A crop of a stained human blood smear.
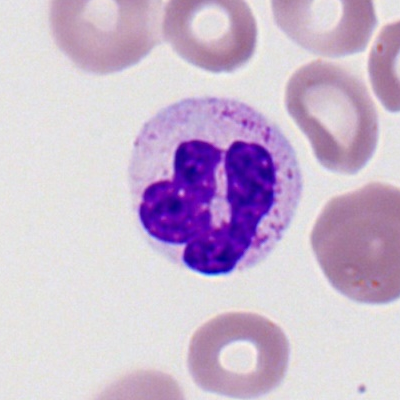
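Segmented neutrophil at centre. Outline of this segmented neutrophil round and smooth. Chromatin dense, staining dark purple. Cytoplasm pale pinkish-lilac, with fine pinkish-purple granules scattered through it.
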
